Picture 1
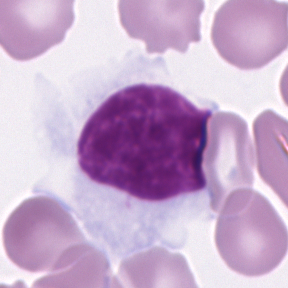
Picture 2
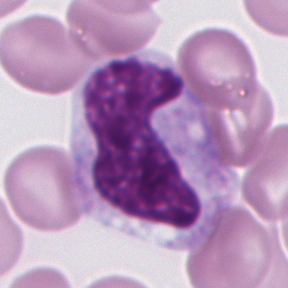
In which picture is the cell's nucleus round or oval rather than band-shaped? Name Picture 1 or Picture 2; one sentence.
In Picture 1, the cell's nucleus takes the form of one compact round or oval mass.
